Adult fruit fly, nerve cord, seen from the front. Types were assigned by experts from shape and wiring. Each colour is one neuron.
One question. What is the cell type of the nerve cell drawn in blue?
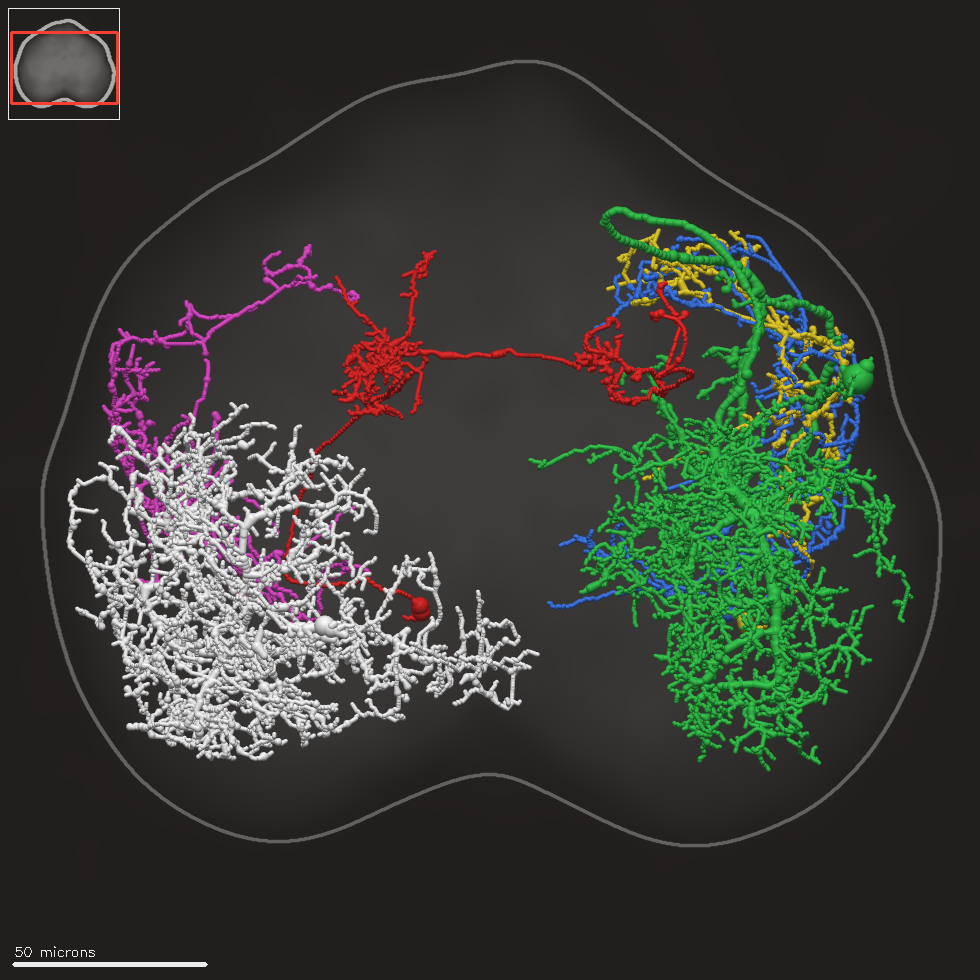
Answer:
IN16B054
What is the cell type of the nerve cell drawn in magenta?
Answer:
IN16B086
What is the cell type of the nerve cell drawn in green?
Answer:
IN19A006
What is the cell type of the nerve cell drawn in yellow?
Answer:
IN16B096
